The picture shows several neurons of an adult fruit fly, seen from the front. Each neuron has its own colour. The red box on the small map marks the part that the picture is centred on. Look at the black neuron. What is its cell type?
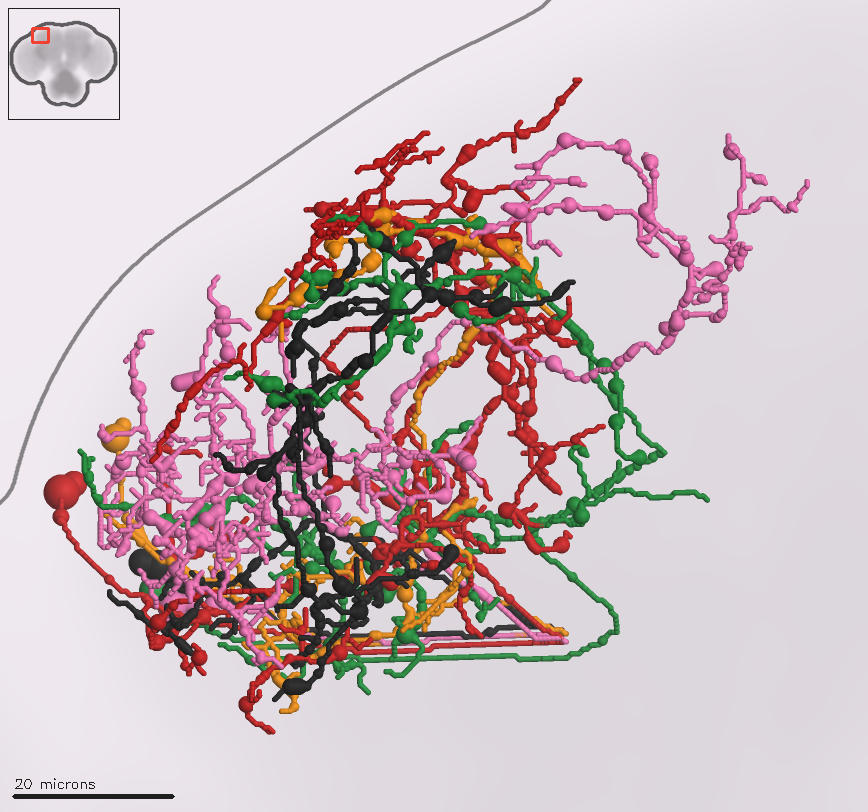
LHPV4a5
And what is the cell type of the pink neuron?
LHPV4d10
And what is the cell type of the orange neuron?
LHPV4i3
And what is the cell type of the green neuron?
LHPV4b4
